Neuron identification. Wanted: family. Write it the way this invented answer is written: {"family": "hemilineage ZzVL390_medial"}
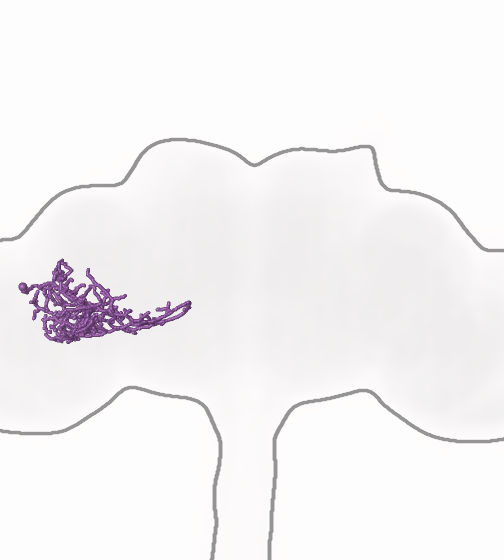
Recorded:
{"family": "LHAV"}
